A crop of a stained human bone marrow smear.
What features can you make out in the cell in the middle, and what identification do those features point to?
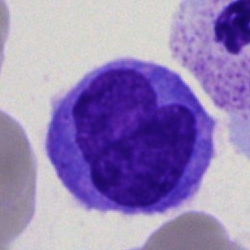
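Its outline is round, though the edge is finely irregular and slightly frayed. The nucleus is folded into lobes, and a deep notch cuts into it from the top. A moderate rim of cytoplasm encloses the nucleus on every side, and no distinct coarse granules can be seen in it. This is a monocyte.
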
